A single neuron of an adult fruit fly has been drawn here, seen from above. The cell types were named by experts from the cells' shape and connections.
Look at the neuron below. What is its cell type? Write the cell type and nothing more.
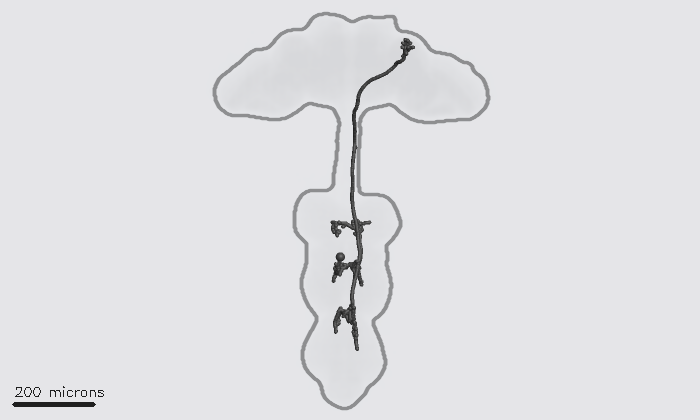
AN10B020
